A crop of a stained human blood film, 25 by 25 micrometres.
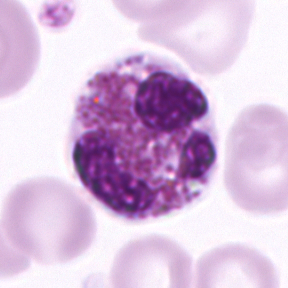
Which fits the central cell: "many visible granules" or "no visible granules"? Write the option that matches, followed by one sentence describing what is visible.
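Many visible granules. The cytoplasm is packed with many reddish-pink granules.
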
